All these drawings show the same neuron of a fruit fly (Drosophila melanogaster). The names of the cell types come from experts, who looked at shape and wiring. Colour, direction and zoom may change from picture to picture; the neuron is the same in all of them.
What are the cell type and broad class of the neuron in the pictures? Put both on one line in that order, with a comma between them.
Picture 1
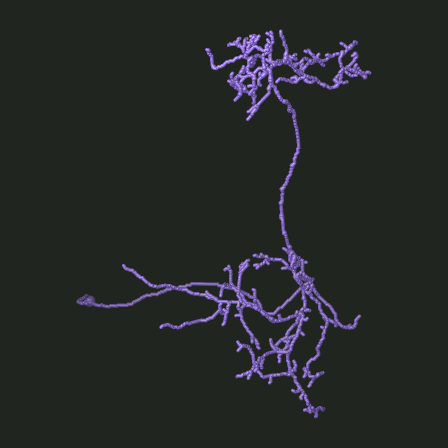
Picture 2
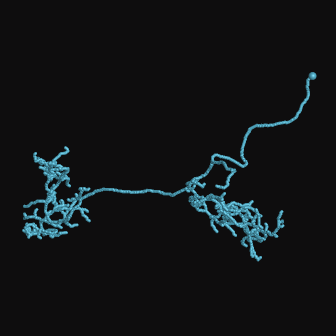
LAL196, central-brain intrinsic neuron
